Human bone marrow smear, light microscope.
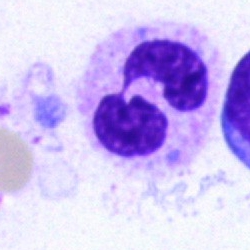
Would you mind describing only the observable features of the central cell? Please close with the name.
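Roughly round outline, edge soft and faintly ragged. Chromatin coarsely clumped, dark purple. Nucleus without visible nucleoli. Cytoplasm free of vacuoles. This is a segmented neutrophil.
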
